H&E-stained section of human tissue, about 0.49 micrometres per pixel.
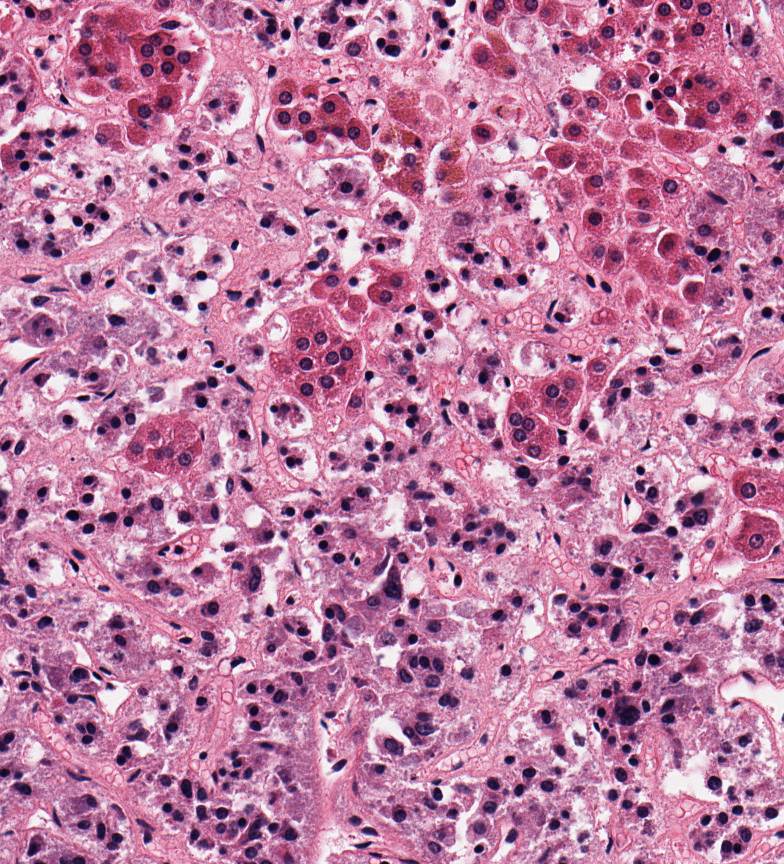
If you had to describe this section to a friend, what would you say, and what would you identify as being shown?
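See the small nests and cords throughout, divided by thin pink fibrovascular septa. Mainly the upper half, especially upper right: strongly eosinophilic red cytoplasm. Lower half: many cells with pale purple-grey, finely granular or vacuolated cytoplasm; small round dark nuclei crowd densely. This is adrenal gland.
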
